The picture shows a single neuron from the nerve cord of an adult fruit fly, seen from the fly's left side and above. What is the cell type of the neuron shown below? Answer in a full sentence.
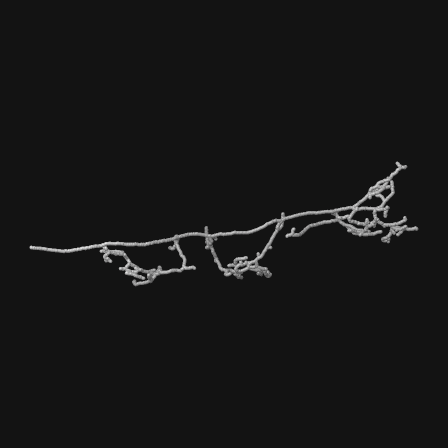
The cell type is DNpe007.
